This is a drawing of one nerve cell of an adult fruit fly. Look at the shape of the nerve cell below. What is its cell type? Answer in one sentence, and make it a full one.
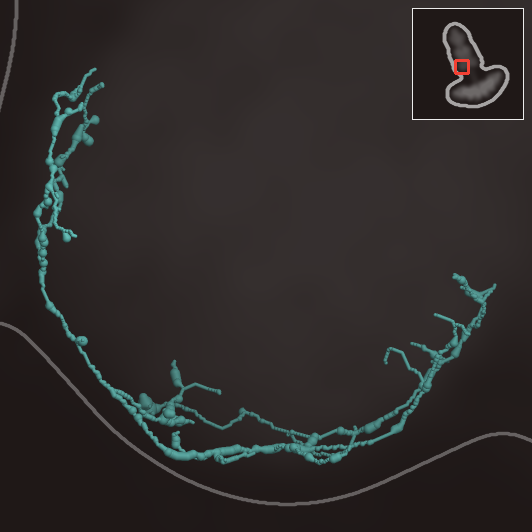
This neuron is given the cell type IN13A061.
